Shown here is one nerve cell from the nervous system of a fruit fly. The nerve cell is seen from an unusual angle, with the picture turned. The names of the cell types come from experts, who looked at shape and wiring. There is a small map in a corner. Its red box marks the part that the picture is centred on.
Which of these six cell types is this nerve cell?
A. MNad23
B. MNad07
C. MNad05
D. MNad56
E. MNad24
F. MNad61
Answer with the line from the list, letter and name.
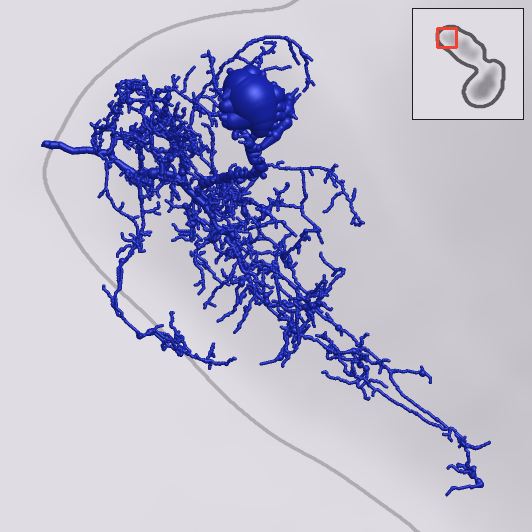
A. MNad23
